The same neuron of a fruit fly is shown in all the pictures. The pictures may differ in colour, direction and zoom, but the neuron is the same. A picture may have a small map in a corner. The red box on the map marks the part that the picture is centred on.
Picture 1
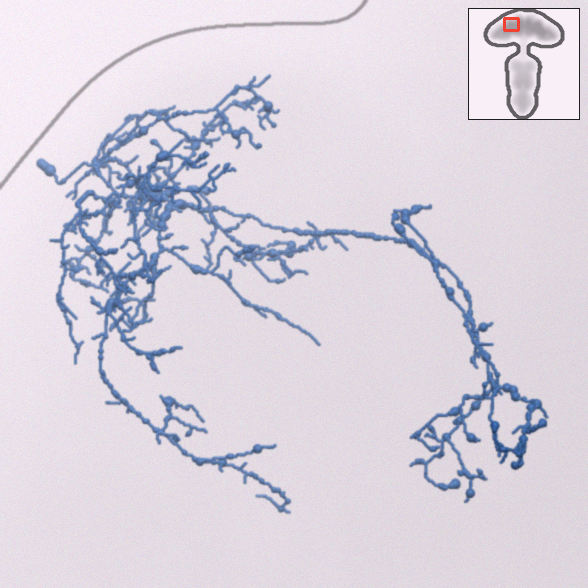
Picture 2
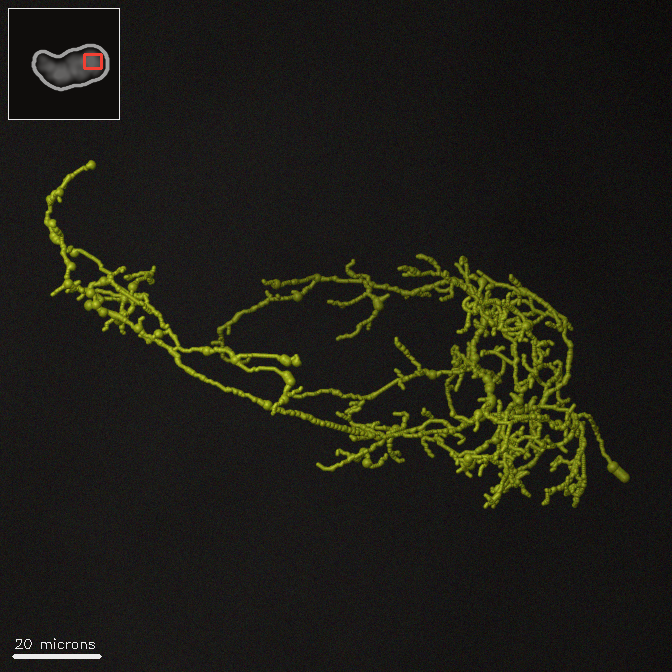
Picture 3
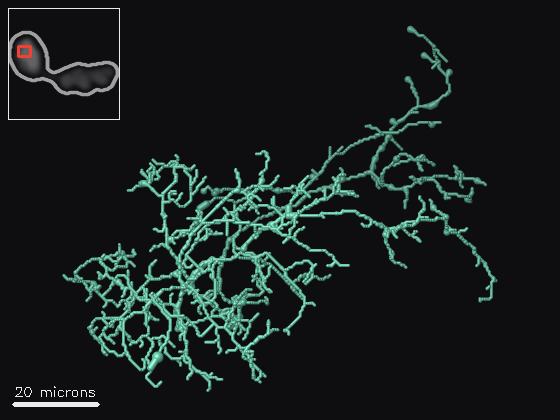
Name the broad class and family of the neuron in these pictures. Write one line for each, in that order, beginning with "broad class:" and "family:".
broad class: central-brain intrinsic neuron
family: hemilineage VLPl2_medial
